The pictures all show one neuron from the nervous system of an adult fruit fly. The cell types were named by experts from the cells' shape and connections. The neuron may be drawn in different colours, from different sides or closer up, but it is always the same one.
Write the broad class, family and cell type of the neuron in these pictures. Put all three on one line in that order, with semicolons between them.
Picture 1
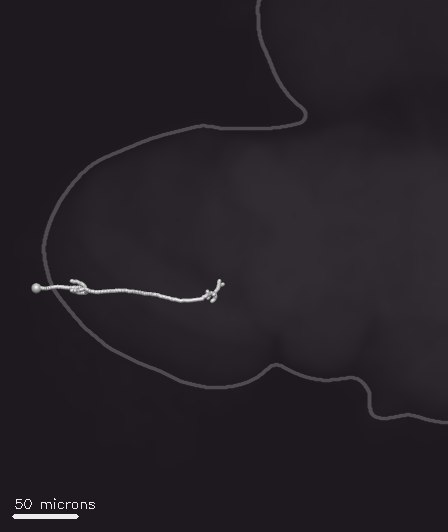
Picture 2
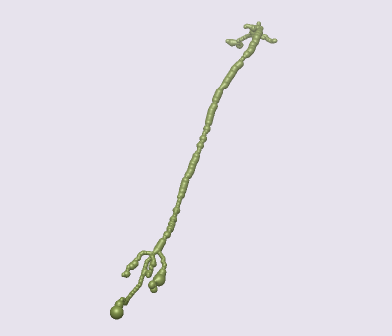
optic-lobe intrinsic neuron; L; L4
